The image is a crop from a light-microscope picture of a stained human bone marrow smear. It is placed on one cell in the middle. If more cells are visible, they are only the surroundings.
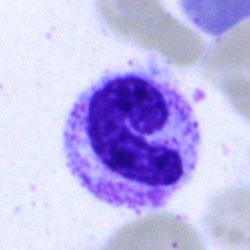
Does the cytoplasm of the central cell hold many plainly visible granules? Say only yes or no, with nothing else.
Yes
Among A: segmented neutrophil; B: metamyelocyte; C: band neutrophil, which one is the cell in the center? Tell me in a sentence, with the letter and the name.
It is a band neutrophil that occupies the centre of the crop, so option C is correct.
